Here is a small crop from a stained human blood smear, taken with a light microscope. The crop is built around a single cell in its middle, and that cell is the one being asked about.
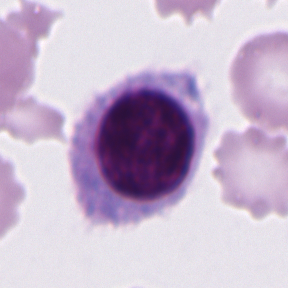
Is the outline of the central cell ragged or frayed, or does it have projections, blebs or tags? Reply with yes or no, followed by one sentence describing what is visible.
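Yes. The cell's outer edge is irregular and frayed rather than smooth.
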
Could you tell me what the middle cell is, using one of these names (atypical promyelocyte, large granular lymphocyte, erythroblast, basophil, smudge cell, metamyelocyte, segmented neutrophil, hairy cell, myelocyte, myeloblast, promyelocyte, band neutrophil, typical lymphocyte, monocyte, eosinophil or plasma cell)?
hairy cell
